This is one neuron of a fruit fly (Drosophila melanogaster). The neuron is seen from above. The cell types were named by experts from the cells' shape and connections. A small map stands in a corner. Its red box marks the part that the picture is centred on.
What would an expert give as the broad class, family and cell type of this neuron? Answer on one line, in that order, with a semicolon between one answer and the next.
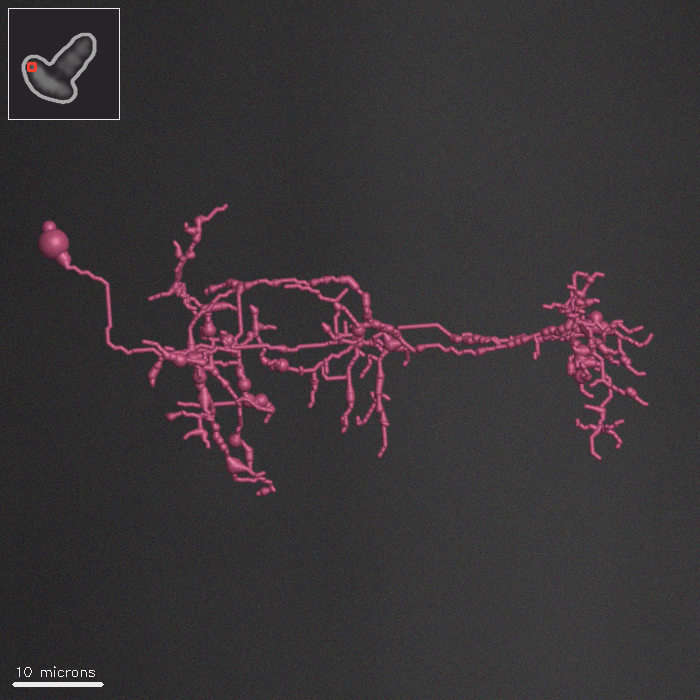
optic-lobe intrinsic neuron; Mi; Mi14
